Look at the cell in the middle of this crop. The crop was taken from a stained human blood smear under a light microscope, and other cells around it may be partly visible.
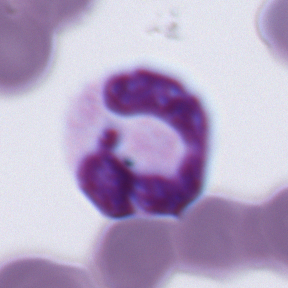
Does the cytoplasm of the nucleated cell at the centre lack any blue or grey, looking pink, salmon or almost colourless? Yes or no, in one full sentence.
Yes, the cytoplasm is stained pink or salmon or left almost colourless, with no blue or grey.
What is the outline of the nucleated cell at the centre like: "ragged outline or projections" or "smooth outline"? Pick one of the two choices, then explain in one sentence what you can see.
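Smooth outline. The cell outline is roughly round with a smooth edge.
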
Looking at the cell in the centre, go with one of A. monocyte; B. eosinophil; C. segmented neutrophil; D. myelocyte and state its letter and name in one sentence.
Option C is correct; the cell in the middle is a segmented neutrophil.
